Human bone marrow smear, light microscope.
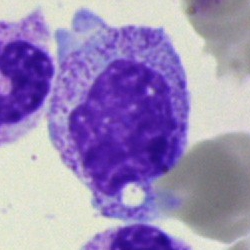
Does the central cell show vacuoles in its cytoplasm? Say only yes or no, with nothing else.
Yes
